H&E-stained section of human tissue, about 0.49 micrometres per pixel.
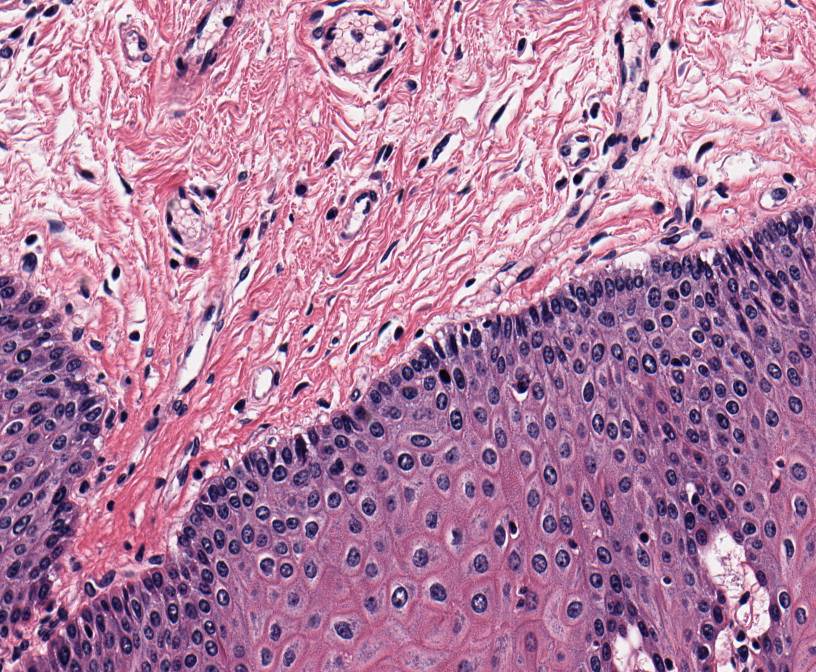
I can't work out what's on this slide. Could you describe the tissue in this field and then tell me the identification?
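Stratified epithelium fills the lower part of the field, with pink fibrous stroma above it. Along their border, the basal cells line up in a palisaded row of columnar cells with dark oval nuclei. Above that row, the epithelial cells are polygonal, with ample pink cytoplasm and round nuclei. This is mucosa of the esophagus.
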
